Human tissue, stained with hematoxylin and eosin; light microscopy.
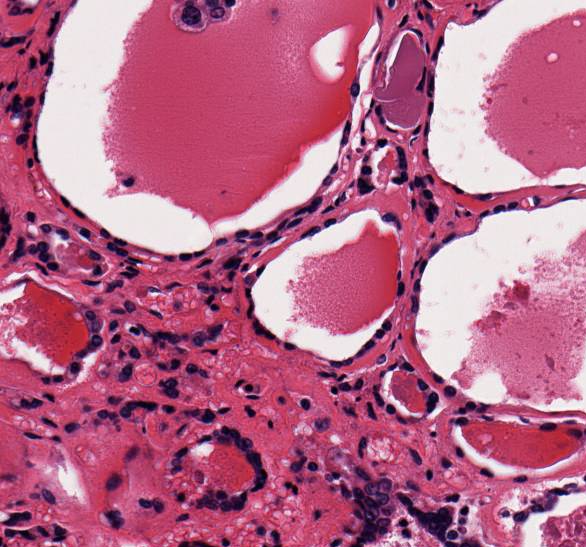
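Thyroid. Large rounded spaces filled with pink material take up the upper half and right side, each lined by a single layer of flattened cells with thin dark nuclei. In the lower centre I notice a small round space holding pink material, ringed by cuboidal cells with dark nuclei. A cluster of small dark nuclei sits at the bottom edge, right of centre.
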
